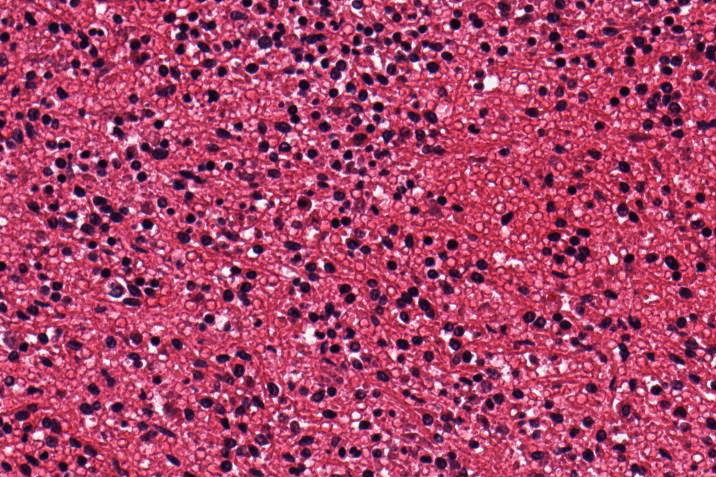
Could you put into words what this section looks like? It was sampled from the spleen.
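Scanning across, the cells are spread densely and fairly evenly over the whole field, and I find no glands, tubules or other units. Most nuclei are small, round and darkly stained with haematoxylin. Many of them sit inside a narrow clear or pale halo. Between the nuclei, the background is pink and finely bubbly, like a meshwork of small rounded outlines.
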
